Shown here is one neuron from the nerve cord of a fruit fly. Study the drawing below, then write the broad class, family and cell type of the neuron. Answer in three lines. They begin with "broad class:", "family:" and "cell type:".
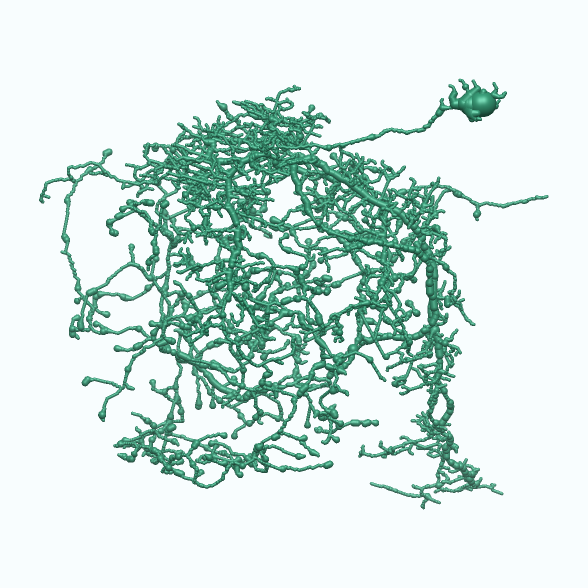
broad class: nerve-cord intrinsic neuron
family: hemilineage 09A
cell type: IN09A001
